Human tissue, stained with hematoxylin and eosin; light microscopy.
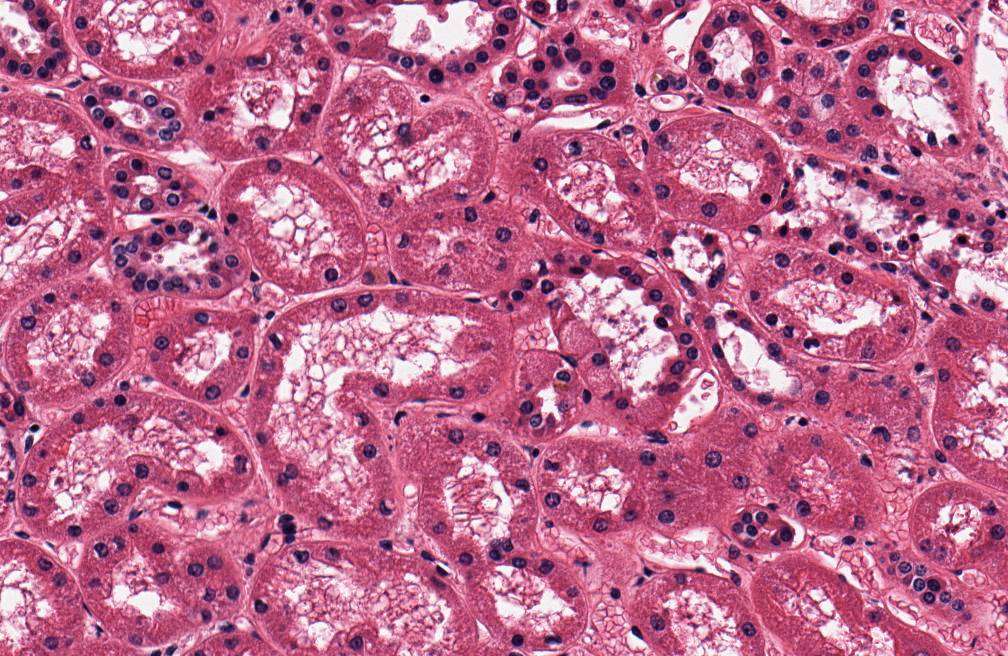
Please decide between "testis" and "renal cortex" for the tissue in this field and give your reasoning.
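Renal cortex. One: closely set round and oval tubule cross-sections pack the whole field. Two: most have a single layer of cuboidal lining cells with abundant pink granular cytoplasm. Three: round dark nuclei, singly at cell bases. Four: most lumens hold pale, lacy, bubbly material.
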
